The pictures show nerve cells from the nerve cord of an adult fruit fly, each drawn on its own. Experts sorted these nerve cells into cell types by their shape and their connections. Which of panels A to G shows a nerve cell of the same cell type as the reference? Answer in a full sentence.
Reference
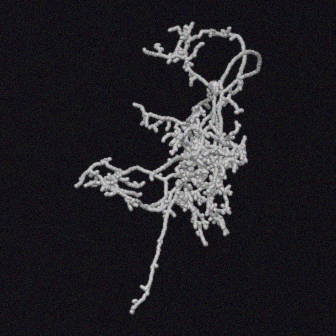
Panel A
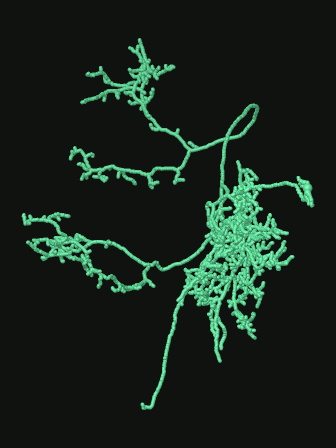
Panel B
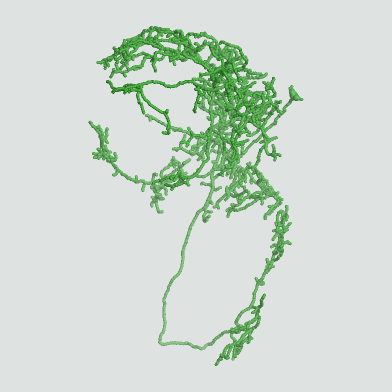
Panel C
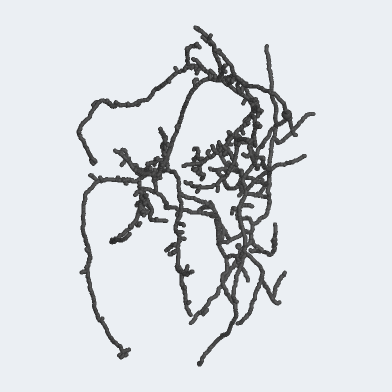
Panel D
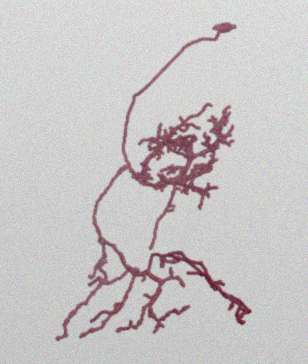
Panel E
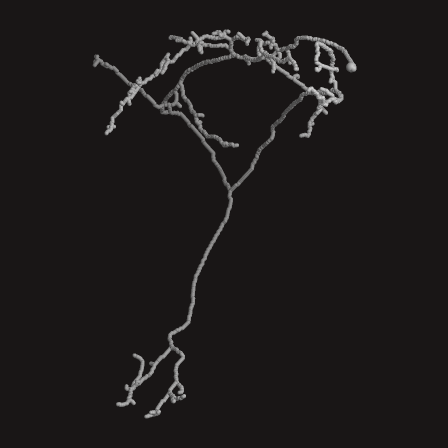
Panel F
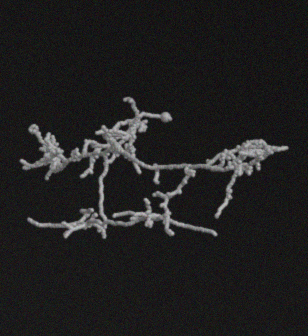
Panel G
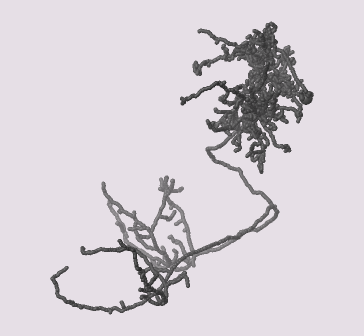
Panel A shows a nerve cell of the same cell type.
